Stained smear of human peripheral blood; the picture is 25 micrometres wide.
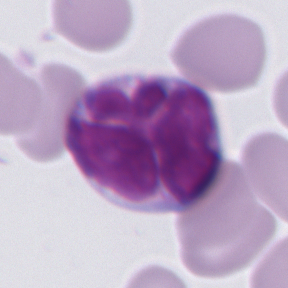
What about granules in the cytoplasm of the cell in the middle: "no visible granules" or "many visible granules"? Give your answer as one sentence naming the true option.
No visible granules are present in the cytoplasm of the cell.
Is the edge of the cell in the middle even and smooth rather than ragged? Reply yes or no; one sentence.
Yes, the cell does have a smooth edge free of projections, blebs or tags.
